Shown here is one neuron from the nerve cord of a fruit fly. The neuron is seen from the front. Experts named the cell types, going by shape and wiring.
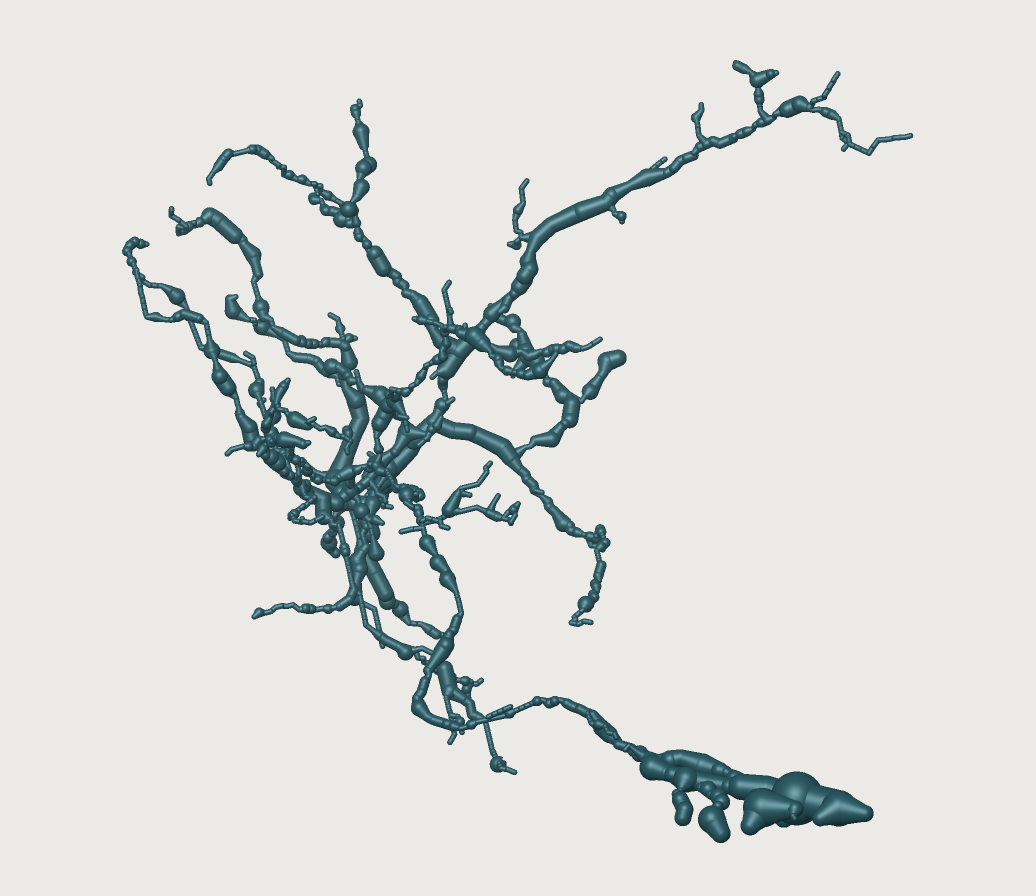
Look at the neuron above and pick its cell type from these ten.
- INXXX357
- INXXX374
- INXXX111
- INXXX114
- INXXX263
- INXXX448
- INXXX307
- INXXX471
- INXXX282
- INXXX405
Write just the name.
INXXX471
